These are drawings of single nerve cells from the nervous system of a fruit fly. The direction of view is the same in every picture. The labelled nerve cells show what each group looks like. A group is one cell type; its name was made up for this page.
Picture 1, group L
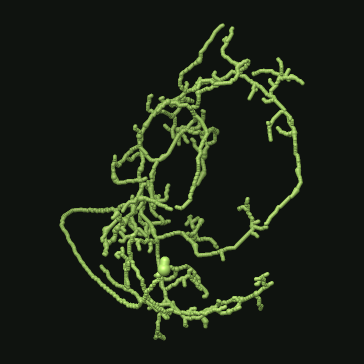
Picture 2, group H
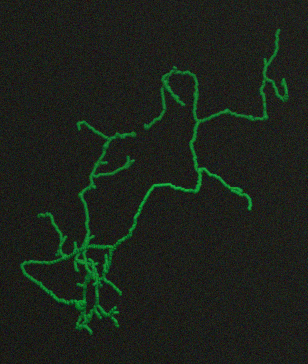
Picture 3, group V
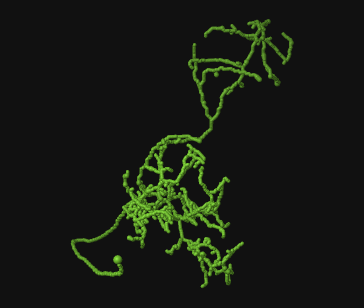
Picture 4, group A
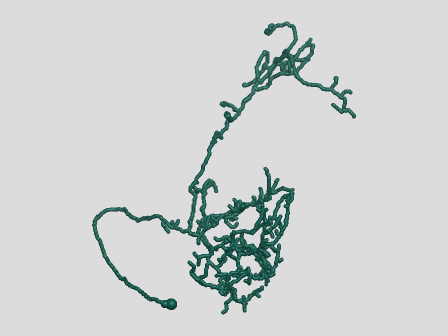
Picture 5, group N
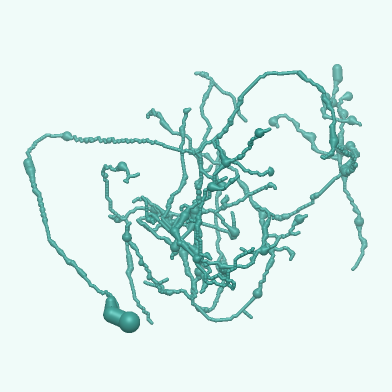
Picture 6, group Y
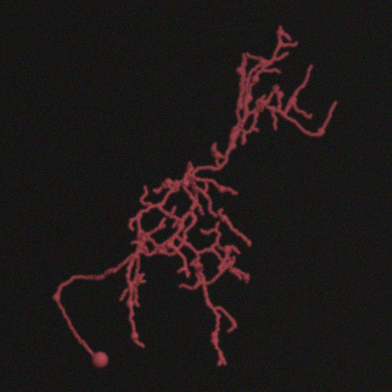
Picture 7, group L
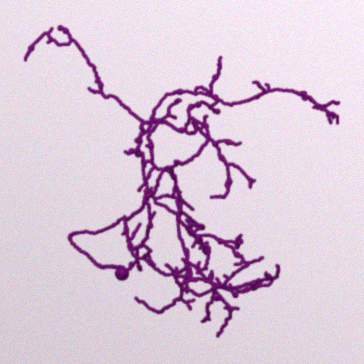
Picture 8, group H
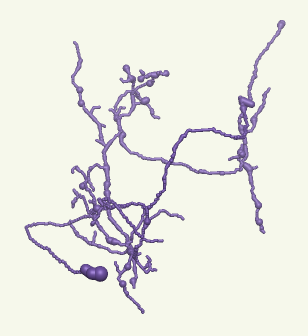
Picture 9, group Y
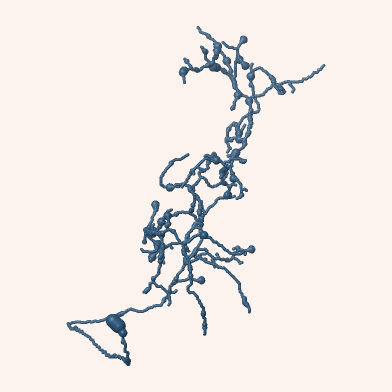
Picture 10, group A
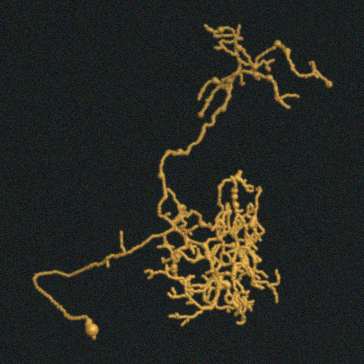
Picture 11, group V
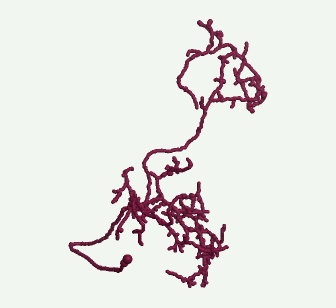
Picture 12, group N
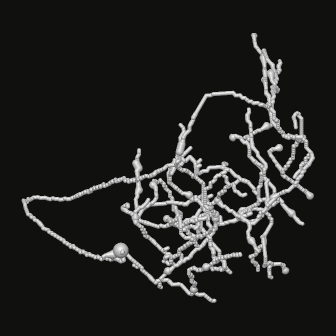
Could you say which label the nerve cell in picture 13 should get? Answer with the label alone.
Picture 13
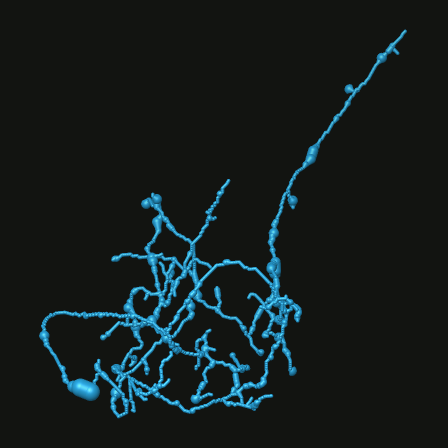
group N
